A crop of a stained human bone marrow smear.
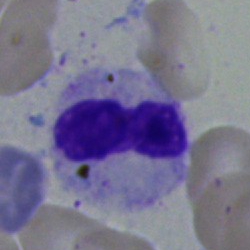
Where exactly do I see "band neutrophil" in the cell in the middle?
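Band neutrophil.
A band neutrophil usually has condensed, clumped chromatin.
Here the chromatin stains deep purple and looks condensed, which fits.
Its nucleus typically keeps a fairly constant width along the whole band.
The two nuclear lobes here are joined by a broad band of nucleus, not a thin strand, in keeping with that.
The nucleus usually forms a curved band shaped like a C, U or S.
Not matching: this nucleus shows two lobes lying side by side, left and right, rather than one curved band. Sparse fine purple granules lie scattered through the cytoplasm.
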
